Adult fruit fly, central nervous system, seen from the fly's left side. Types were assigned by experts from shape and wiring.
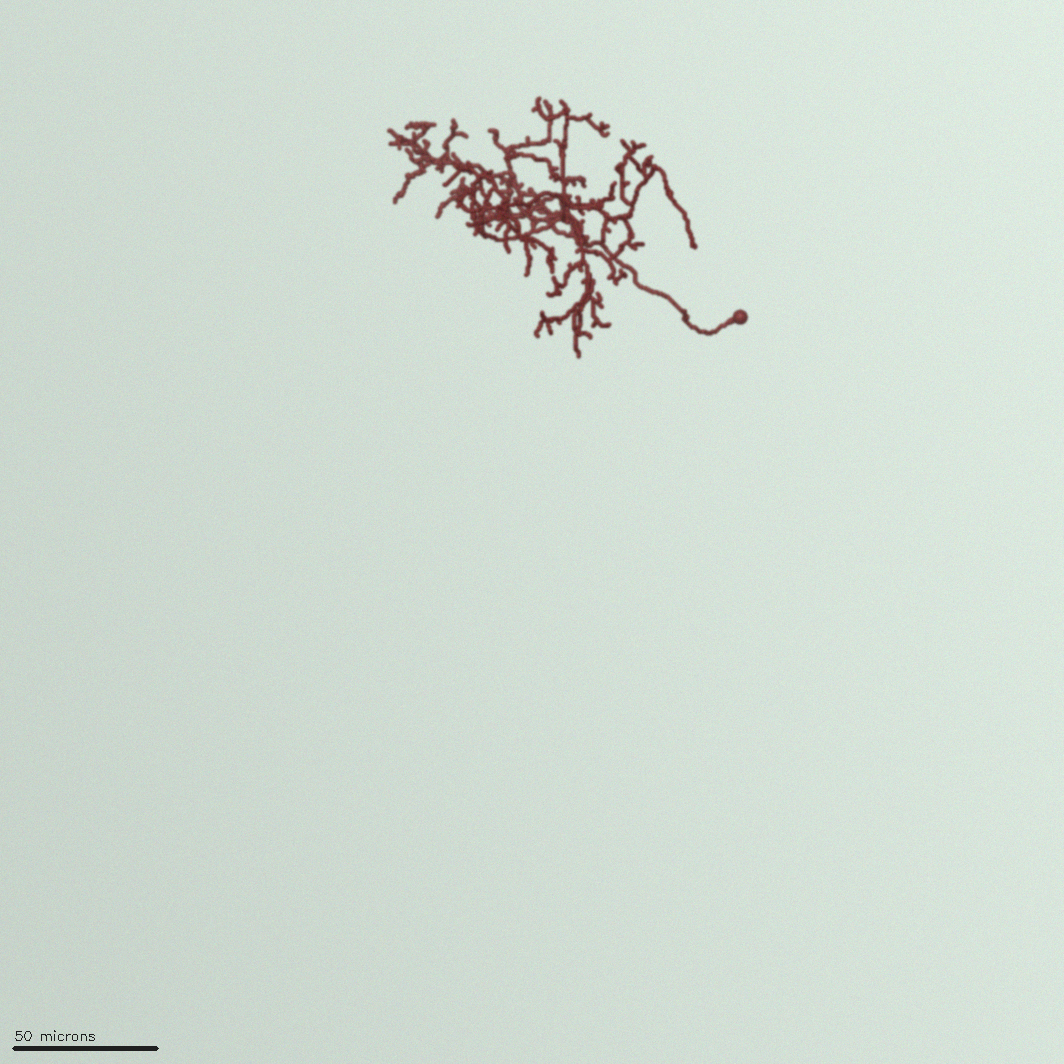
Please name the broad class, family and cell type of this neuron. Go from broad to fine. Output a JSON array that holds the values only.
["central-brain intrinsic neuron", "hemilineage DM4_dorsal", "SMP389_c"]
